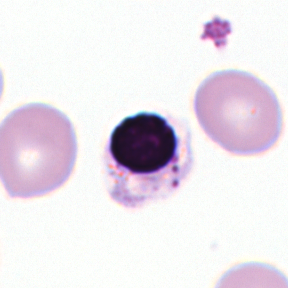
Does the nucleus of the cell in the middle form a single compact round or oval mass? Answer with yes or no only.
Yes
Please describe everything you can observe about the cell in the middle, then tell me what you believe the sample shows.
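You'll notice the chromatin is dense and very dark purple, with little visible pattern. A few dark purple-black granules sit at the lower right edge of the nucleus. The cytoplasm is very pale, nearly colourless, lying mostly below the nucleus, with small scattered orange-red granules in its lower left part. That's a normoblast.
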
